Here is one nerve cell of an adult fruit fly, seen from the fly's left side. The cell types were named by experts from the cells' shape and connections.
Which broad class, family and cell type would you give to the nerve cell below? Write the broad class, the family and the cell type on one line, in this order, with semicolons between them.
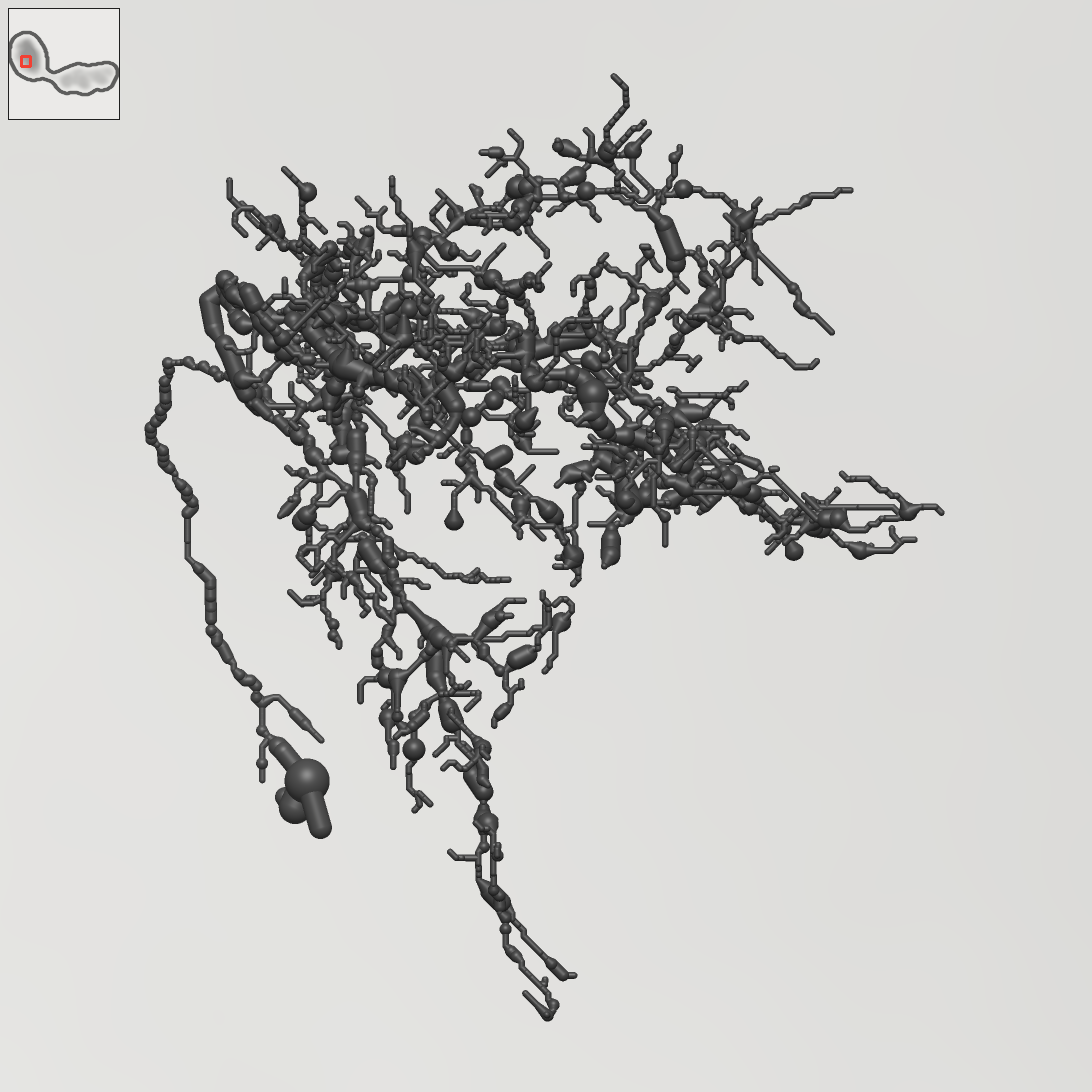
central-brain intrinsic neuron; hemilineage ALlv1; CB2465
